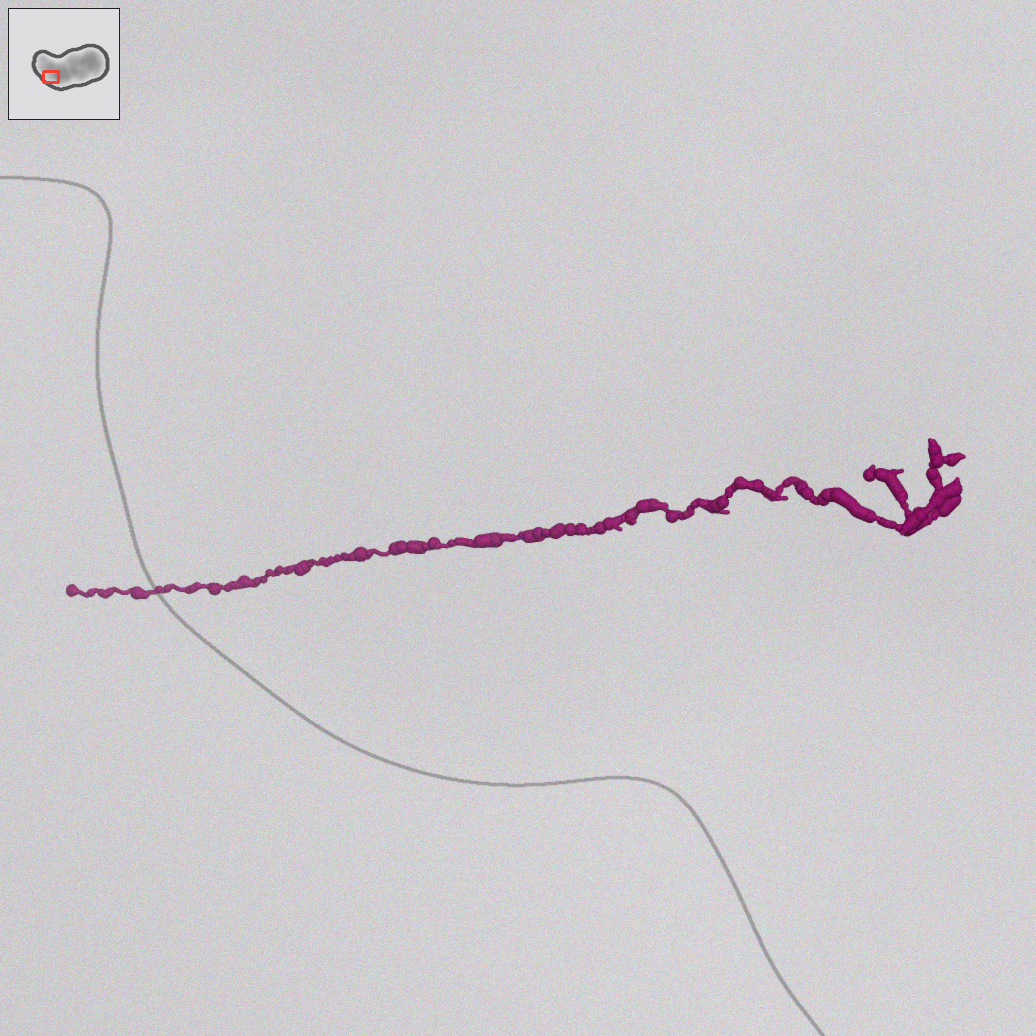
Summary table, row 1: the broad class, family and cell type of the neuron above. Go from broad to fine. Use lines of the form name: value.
broad class: sensory neuron entering the nerve cord
family: class mechanosensory proprioceptive
cell type: SNpp60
